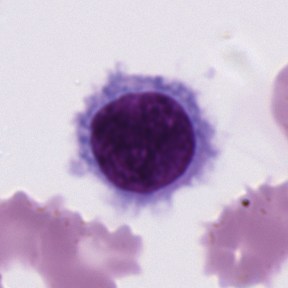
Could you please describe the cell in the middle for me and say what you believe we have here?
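Chromatin dark purple and densely packed. Cytoplasm pale blue-violet, with no distinct granules and no vacuoles. Cell: hairy cell.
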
